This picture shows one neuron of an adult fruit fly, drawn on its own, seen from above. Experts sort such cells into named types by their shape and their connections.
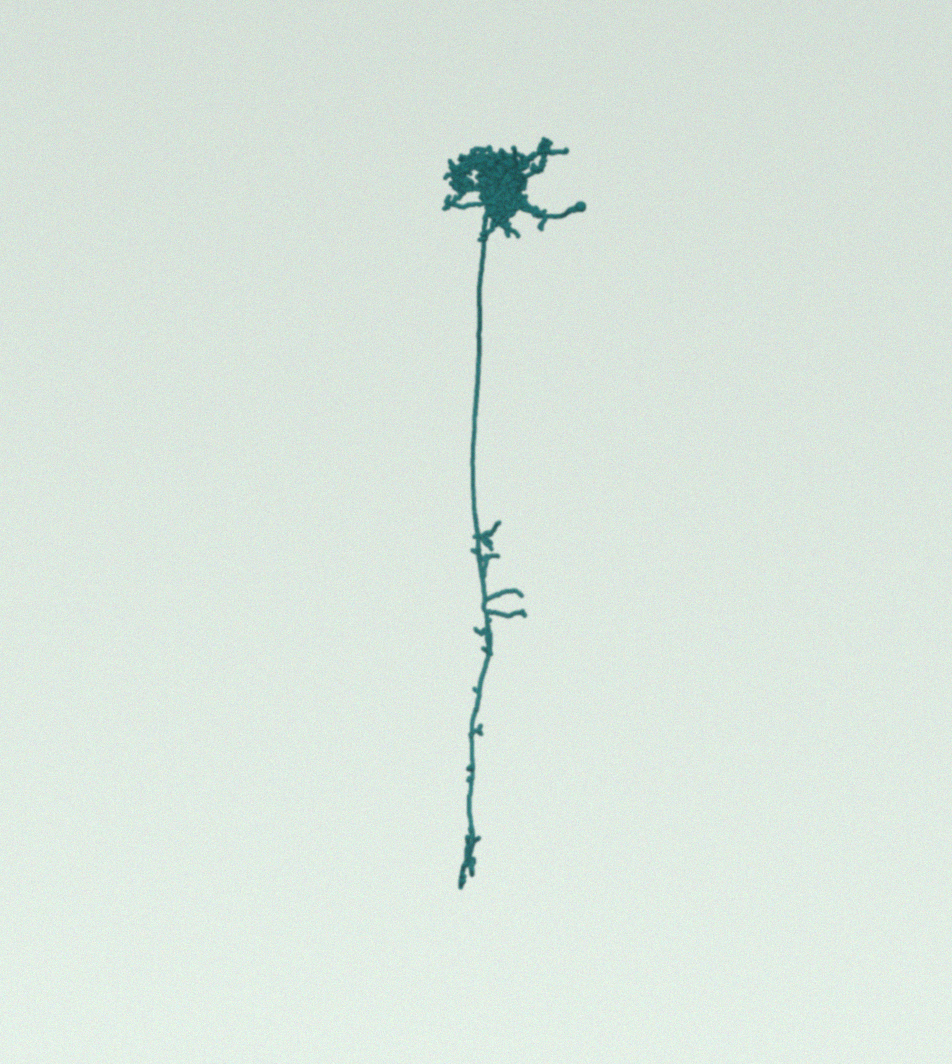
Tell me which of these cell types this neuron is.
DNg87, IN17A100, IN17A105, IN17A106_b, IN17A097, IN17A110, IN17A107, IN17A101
DNg87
